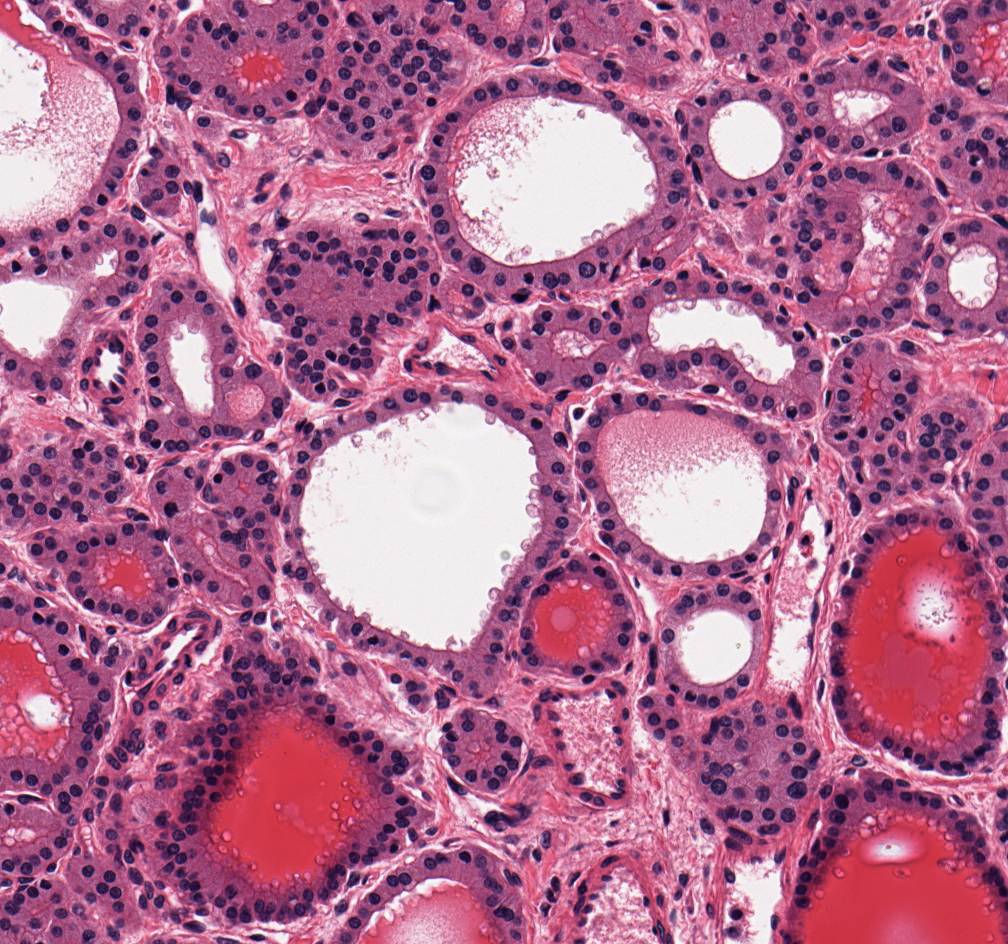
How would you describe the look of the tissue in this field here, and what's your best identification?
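Field filled with closely packed round follicles, widely varying in size. Each follicle lined by a single layer of cuboidal epithelial cells. Lining cells: small, round, darkly stained nuclei; pink cytoplasm. Tissue: thyroid.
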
